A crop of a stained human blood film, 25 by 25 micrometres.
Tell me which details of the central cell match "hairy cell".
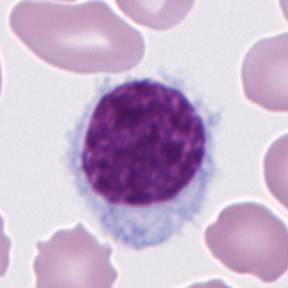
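Look first at the border: it is irregular and frayed, with fine hair-like projections around much of its edge, which goes well with a hairy cell.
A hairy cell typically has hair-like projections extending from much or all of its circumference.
The cytoplasm stains a pale grey-blue, which also agrees.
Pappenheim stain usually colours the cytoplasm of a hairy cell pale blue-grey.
Beyond that, the cytoplasm forms a broader zone below the nucleus than above it. The nucleus is round, about 11 micrometres across, and its chromatin is coarse and clumped into dark patches separated by lighter areas.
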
